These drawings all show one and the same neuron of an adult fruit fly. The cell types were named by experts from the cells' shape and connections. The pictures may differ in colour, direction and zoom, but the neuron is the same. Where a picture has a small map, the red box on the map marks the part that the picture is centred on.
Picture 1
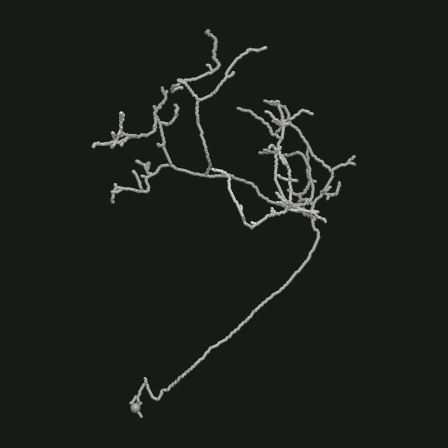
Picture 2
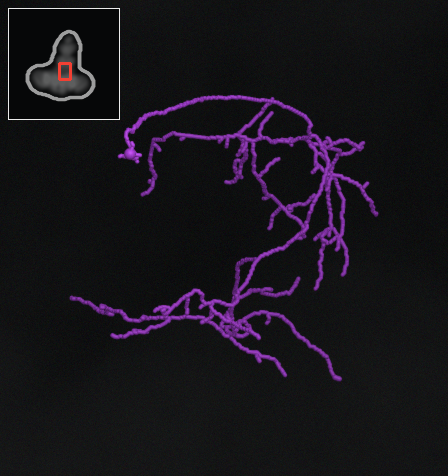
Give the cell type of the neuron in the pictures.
IN12B060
